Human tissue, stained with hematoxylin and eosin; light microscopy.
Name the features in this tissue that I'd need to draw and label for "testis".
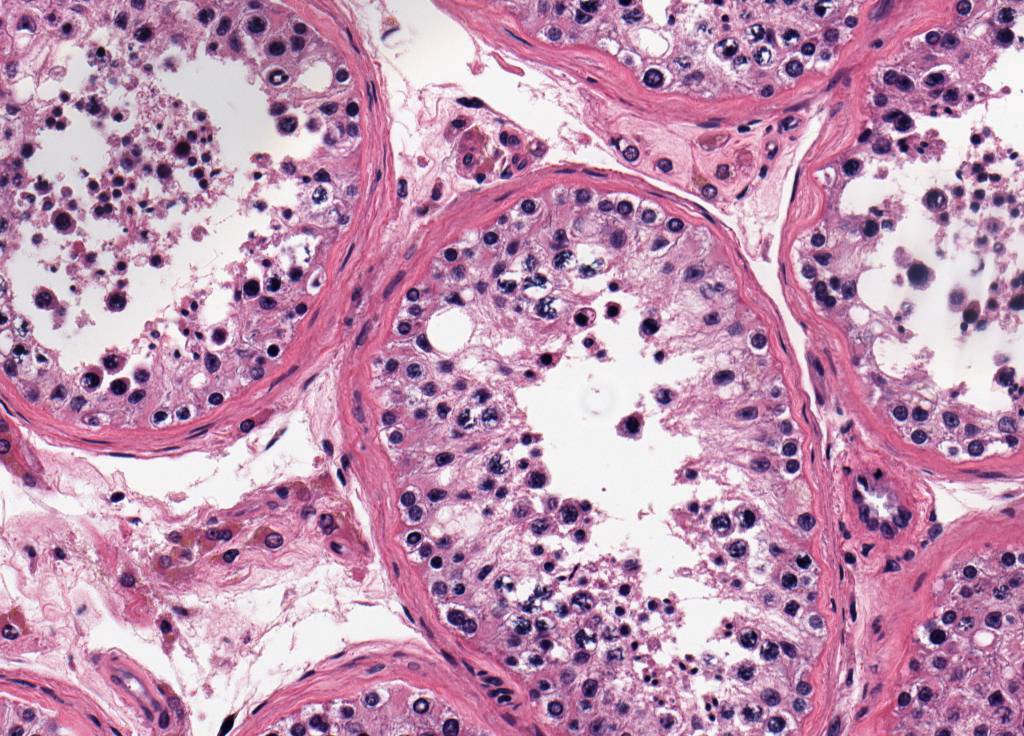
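Shown here is testis. Rounded, cross-cut tubules fill the field, the largest in the centre. Their lining is an epithelium many cells deep, not a single layer.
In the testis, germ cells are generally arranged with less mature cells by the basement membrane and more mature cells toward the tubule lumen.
A lining of many cell layers agrees with that arrangement. Many lining cells have large round nuclei with coarse, clumped dark chromatin.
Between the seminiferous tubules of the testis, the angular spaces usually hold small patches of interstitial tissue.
Here, clusters of polygonal cells with abundant pink cytoplasm lie between tubules at the lower left and top centre, in keeping with that.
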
